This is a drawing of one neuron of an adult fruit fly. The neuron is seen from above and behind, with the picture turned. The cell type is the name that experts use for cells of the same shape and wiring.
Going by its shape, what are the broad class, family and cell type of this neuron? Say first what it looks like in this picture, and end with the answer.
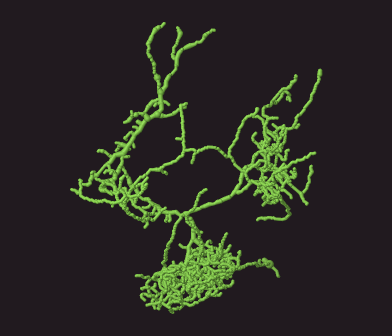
The picture shows dozens of branch ends. In this view it is about as wide as it is tall. It is a central-brain intrinsic neuron. The family is hemilineage VLPl&p1_lateral. Its cell type is PVLP071.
